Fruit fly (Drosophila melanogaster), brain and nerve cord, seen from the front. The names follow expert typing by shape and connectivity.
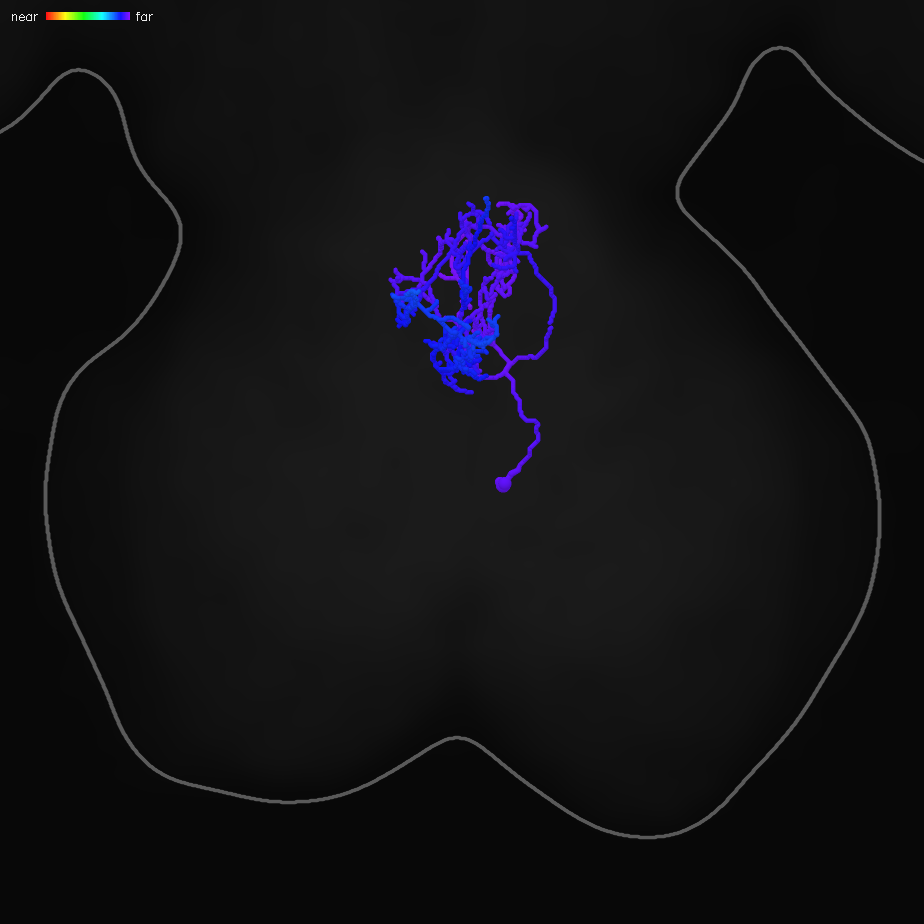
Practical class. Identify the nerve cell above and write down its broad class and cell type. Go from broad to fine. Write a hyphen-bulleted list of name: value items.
- broad class: nerve-cord intrinsic neuron
- cell type: INXXX405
